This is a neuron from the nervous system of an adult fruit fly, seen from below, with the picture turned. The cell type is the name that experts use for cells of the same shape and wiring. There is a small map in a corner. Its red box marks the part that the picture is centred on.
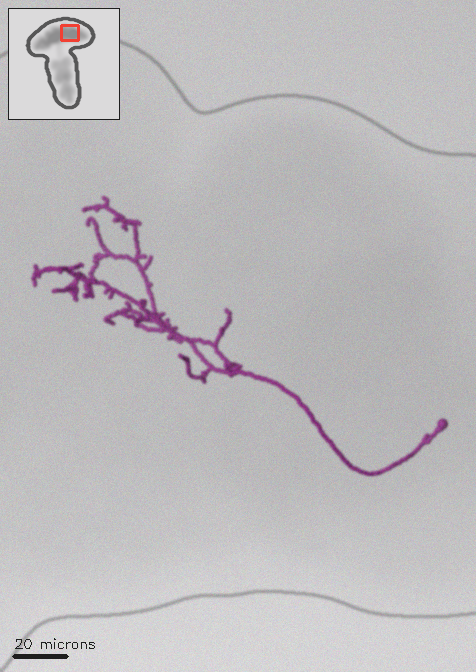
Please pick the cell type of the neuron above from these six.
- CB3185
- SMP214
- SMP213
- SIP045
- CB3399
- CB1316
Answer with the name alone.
CB1316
